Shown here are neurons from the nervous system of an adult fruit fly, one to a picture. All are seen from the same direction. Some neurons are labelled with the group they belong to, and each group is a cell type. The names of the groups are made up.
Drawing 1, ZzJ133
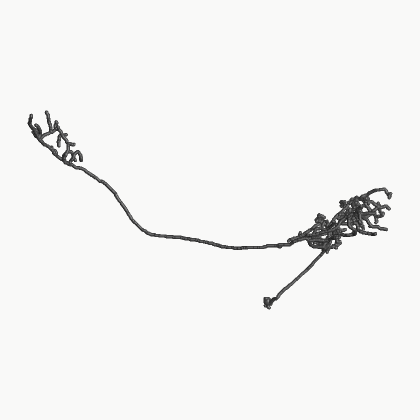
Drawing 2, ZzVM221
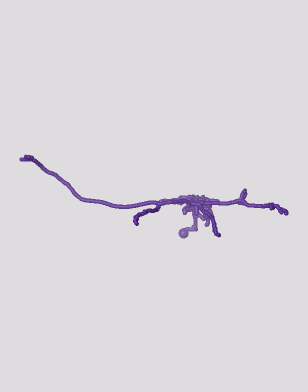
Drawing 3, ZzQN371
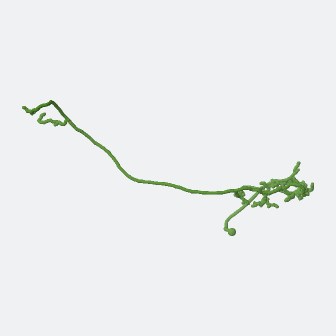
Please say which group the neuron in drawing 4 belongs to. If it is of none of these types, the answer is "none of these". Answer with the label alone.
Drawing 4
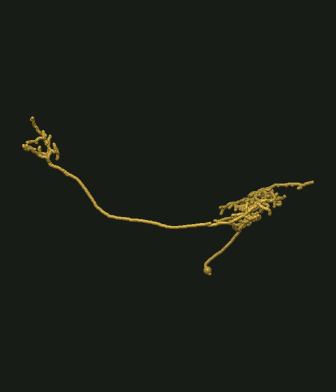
ZzJ133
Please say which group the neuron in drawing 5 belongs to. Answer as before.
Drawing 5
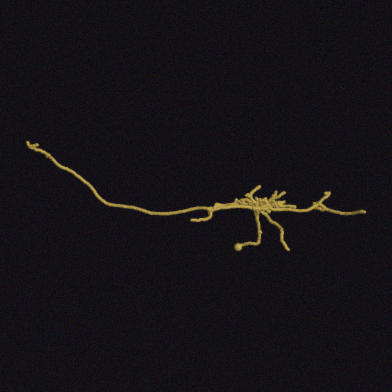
ZzVM221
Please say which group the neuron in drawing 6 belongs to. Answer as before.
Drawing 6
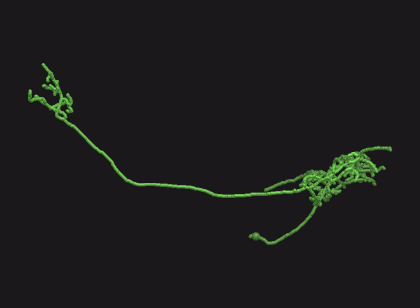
ZzJ133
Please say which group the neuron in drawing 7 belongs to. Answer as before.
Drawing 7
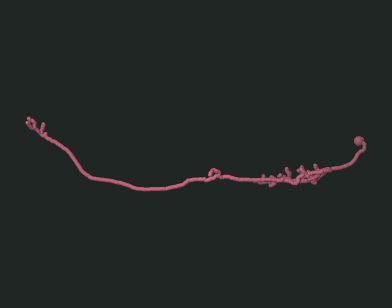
none of these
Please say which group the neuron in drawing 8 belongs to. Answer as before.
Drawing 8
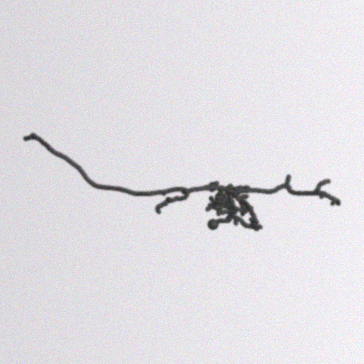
ZzVM221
